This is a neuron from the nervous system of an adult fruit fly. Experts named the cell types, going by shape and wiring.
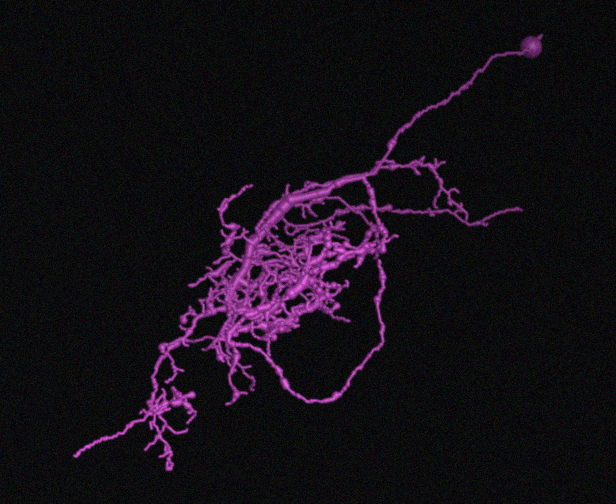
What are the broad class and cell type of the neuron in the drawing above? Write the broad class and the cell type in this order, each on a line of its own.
central-brain intrinsic neuron
IB033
